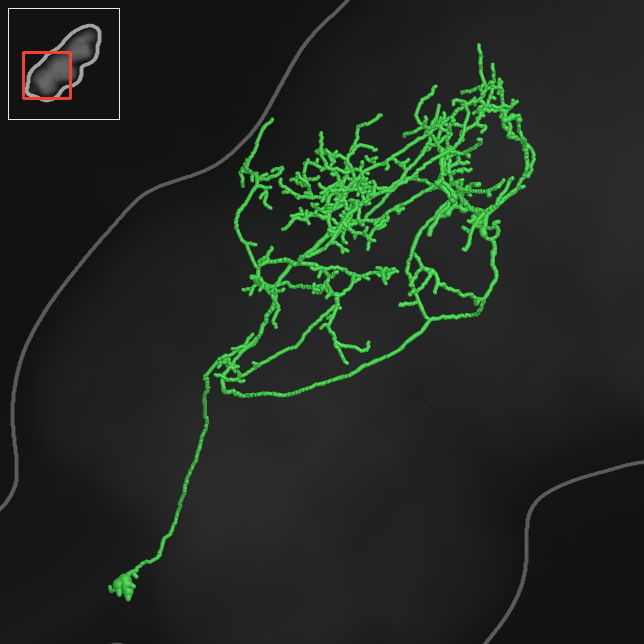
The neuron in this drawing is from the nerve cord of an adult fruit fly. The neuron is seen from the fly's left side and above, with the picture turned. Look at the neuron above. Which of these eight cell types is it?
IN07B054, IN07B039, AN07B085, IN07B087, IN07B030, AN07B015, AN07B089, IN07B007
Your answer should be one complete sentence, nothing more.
For this neuron, the cell type is IN07B030.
